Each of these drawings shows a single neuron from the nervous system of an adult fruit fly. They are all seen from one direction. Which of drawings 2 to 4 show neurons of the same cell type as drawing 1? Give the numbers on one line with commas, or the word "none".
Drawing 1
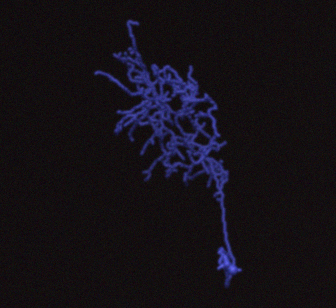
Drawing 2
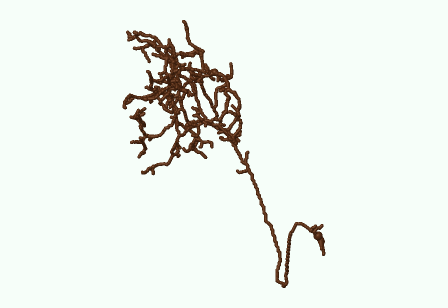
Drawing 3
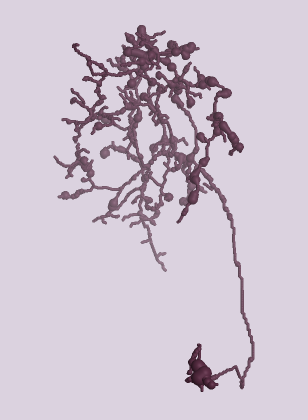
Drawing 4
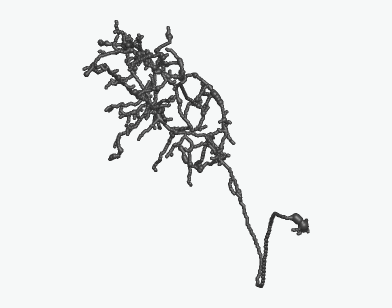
2, 3, 4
